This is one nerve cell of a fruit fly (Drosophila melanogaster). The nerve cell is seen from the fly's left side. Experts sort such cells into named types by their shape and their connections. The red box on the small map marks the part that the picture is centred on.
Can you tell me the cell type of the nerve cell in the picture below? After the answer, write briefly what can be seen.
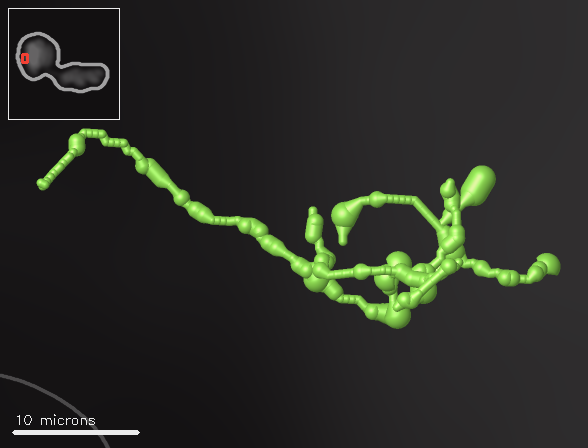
It is of cell type ORN_VL1. It is a sensory neuron entering the brain. No cell body is drawn. From left to right in the picture it spans about 40 microns. It has a dozen or fewer branch ends.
